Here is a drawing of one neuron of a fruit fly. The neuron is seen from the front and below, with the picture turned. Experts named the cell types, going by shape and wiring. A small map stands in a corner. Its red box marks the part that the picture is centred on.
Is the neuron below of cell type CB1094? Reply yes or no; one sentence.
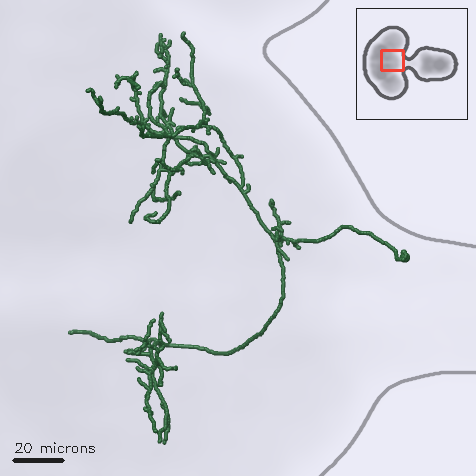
Yes, cell type CB1094 includes the neuron.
